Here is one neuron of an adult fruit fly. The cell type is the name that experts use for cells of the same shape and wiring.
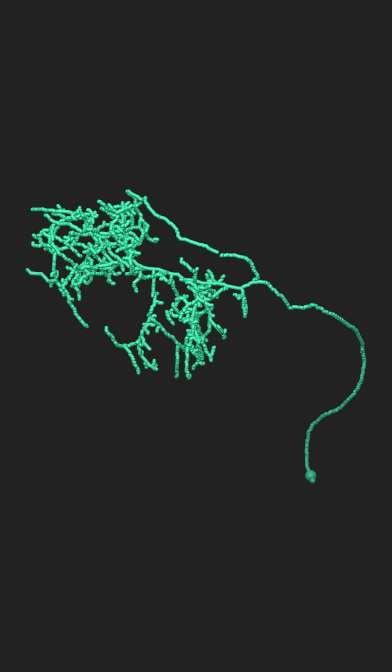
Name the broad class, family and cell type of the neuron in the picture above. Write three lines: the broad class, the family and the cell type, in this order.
central-brain intrinsic neuron
hemilineage SLPpl3
SMP250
